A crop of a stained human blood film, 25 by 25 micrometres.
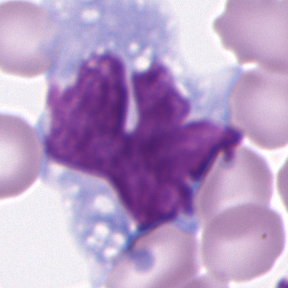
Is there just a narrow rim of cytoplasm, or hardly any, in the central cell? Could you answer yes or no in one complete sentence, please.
No, in this cell the cytoplasm is abundant.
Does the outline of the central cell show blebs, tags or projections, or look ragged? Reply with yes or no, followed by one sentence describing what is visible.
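Yes. The cell outline is irregular and ragged rather than smoothly round.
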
